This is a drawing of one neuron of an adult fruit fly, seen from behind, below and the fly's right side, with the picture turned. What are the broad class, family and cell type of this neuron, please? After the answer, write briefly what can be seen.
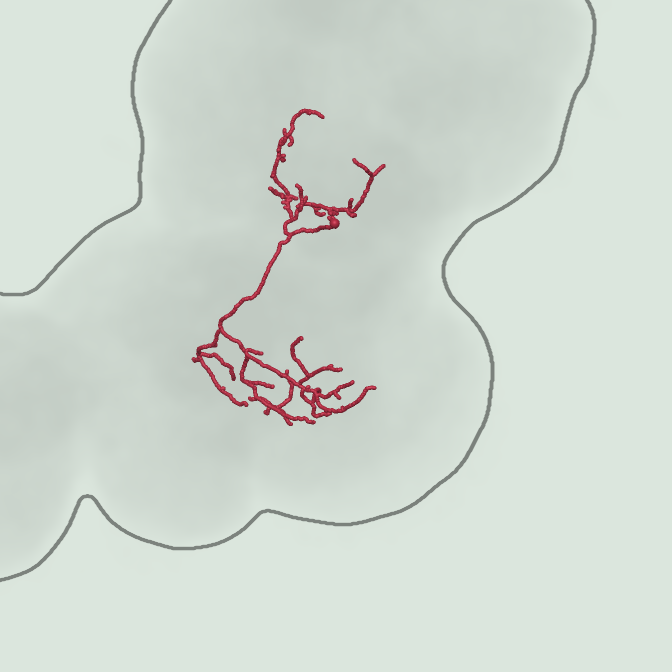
Its broad class is visual centrifugal neuron. Its family is LPT. The cell type is LPT111. As drawn here it is taller than it is wide.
